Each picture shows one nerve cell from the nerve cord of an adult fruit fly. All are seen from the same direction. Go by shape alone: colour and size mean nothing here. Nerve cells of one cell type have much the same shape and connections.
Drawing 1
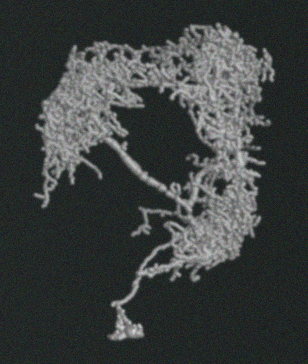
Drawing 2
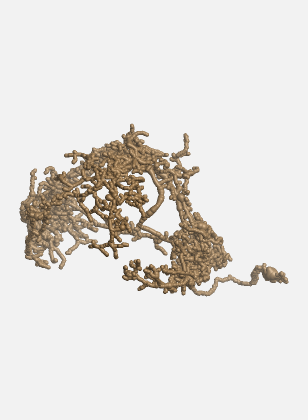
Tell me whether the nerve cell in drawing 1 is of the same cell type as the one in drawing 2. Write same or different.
same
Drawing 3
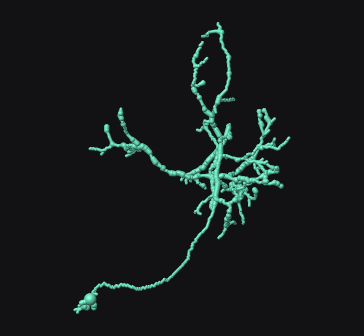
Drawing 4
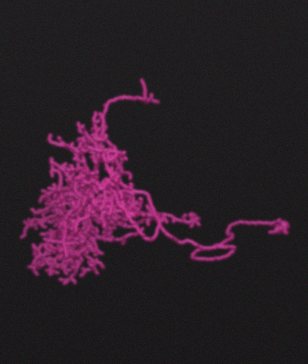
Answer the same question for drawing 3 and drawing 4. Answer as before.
different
